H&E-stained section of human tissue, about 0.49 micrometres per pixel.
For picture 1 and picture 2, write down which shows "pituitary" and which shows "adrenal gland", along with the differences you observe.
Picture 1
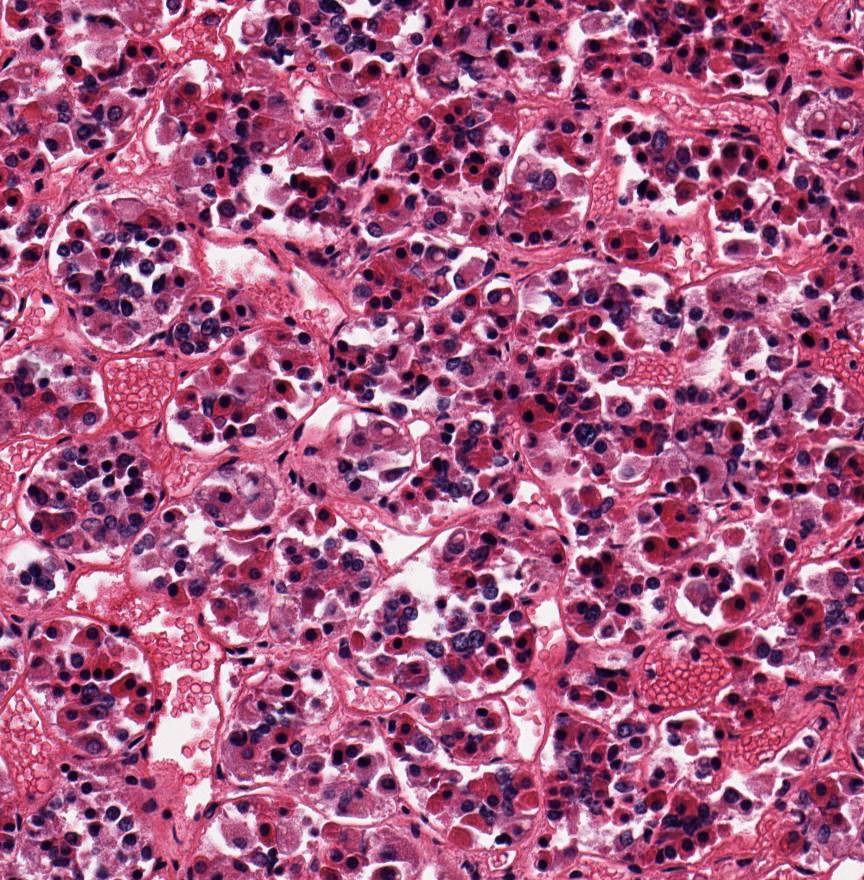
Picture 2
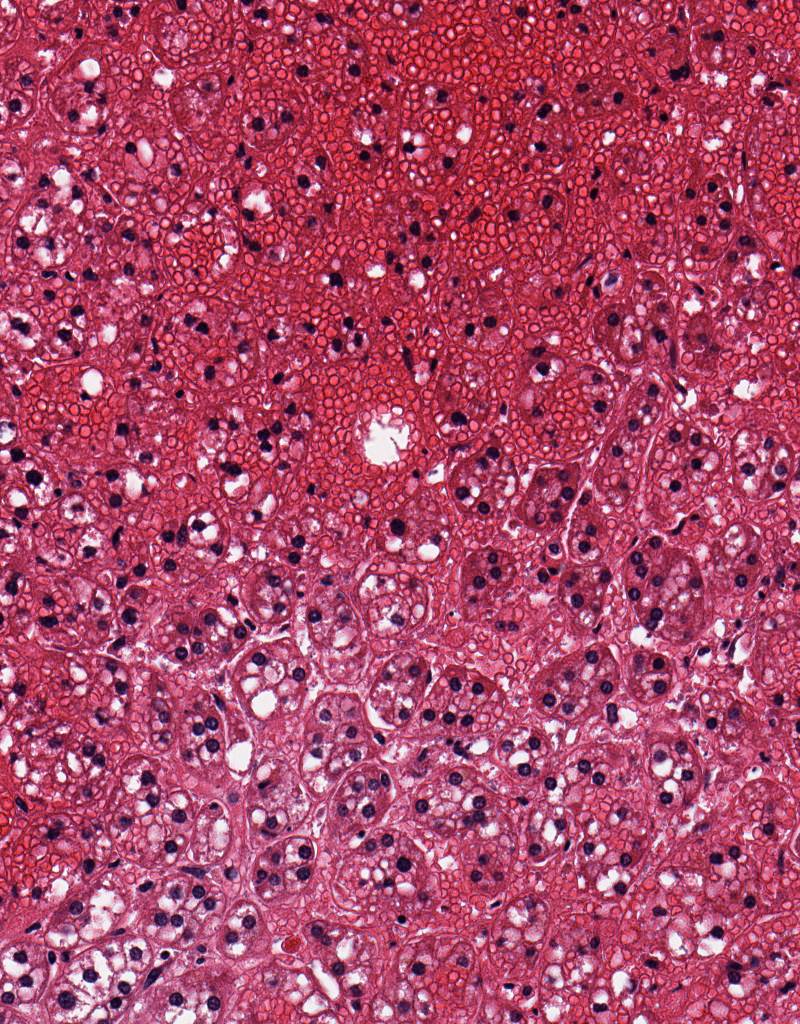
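Let me see: the pituitary is in picture 1, the adrenal gland in picture 2. In the pituitary, rounded nests run through the whole field, separated by thin pink fibrous septa. Within those same nests, cells with pale, weakly stained cytoplasm mix with red cells, and the nuclei are small, round, dark and fairly uniform in size. I notice no fat cells anywhere. The adrenal gland also has nests, rounded to oval and outlined by thin, delicate septa, but here the cells have pale cytoplasm holding many clear vacuoles. And its nests show no central lumen.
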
